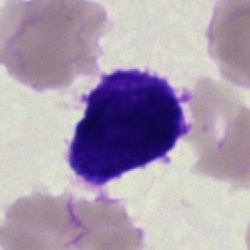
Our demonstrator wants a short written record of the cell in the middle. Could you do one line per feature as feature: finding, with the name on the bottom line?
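Shape: roughly oval, edge irregular and slightly bumpy
Nucleus: fills almost the entire cell
Projections: short and fine, sticking out from the cell edge
Granules: none visible
Cell: blast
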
